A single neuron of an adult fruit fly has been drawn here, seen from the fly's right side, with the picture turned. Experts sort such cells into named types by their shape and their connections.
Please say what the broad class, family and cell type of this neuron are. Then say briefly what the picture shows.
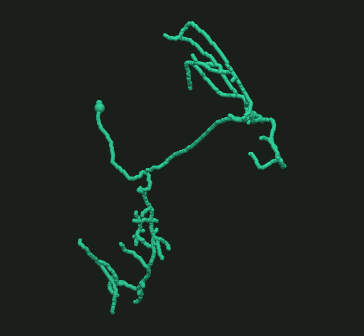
It is a visual centrifugal neuron. Its family is LPT. Its cell type is LPT111. As drawn here it is taller than it is wide.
